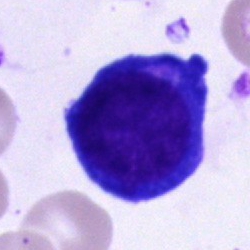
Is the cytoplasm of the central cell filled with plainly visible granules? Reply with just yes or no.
No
